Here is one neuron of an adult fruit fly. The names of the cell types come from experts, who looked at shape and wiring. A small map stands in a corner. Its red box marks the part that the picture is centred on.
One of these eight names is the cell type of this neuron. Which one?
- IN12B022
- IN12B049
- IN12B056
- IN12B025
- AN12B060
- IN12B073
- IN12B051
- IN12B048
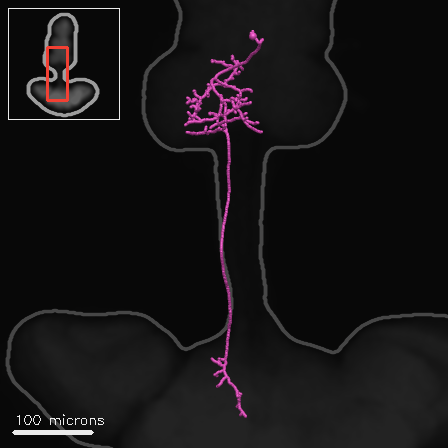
AN12B060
